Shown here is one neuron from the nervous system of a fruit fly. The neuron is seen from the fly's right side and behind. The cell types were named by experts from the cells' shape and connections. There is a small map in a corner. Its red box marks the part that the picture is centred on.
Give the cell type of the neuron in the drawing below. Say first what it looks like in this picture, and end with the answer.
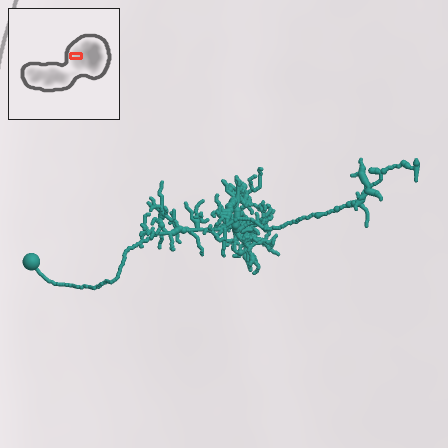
Its cell body lies on the left of the picture. The picture shows dozens of branch ends. This is an optic-lobe intrinsic neuron. It is of cell type Y3.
